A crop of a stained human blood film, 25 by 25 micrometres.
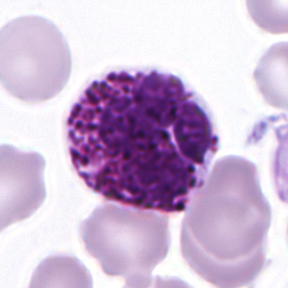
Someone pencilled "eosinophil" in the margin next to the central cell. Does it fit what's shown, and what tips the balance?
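The cell is roughly round and about 13 micrometres across. Its granules are coarse, rounded and of unequal size, dark purple to nearly black, and they lie over the nucleus, hiding much of its outline. The nucleus appears lobed, with one lobe on the right marked off by a pale cleft. The little cytoplasm visible between the granules is pale lilac.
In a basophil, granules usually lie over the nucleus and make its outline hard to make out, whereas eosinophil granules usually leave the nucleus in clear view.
The hidden nuclear outline therefore speaks for basophil and against eosinophil.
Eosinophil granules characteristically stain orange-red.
Granules of dark purple to nearly black count against eosinophil.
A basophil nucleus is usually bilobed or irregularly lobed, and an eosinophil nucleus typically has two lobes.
A lobed nucleus could therefore fit either name. The cell is a basophil, not an eosinophil.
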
